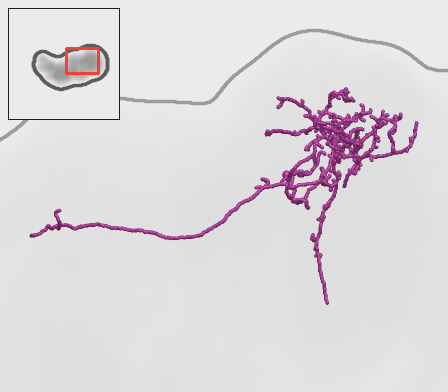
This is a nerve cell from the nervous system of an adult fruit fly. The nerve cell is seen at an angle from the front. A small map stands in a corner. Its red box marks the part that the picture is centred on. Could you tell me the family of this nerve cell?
hemilineage DL1_ventral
